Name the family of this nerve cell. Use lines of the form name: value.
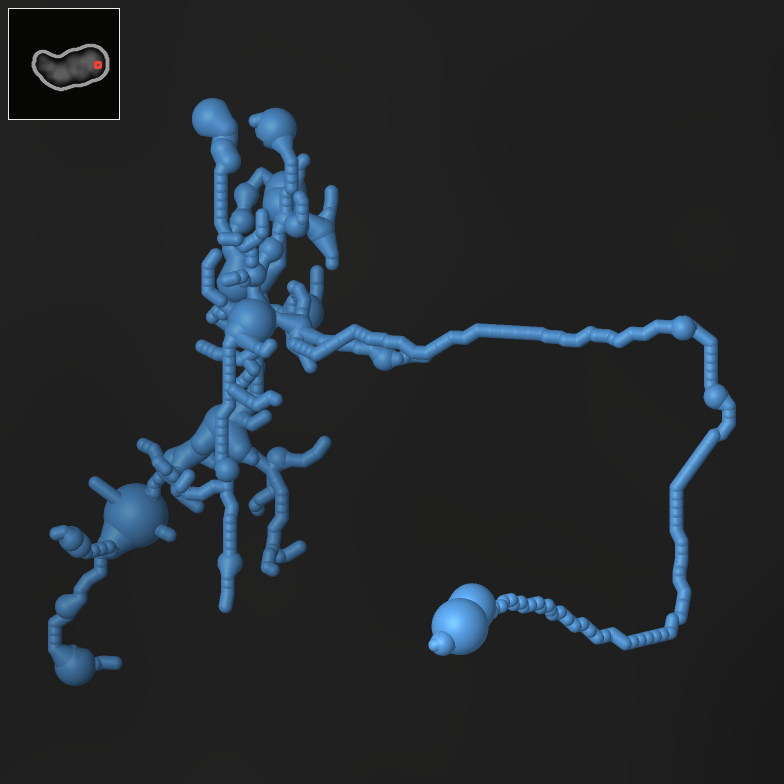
family: Cm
